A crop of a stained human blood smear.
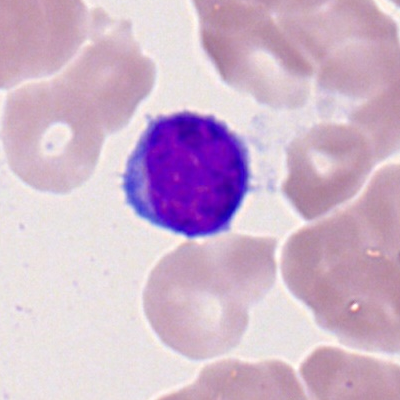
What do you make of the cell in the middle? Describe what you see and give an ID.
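Round outline, first of all. The cytoplasm is just a thin rim around the nucleus, a bit wider on the left side. And there are short, fine spiky projections sticking out from the surface. That's a lymphocyte.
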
